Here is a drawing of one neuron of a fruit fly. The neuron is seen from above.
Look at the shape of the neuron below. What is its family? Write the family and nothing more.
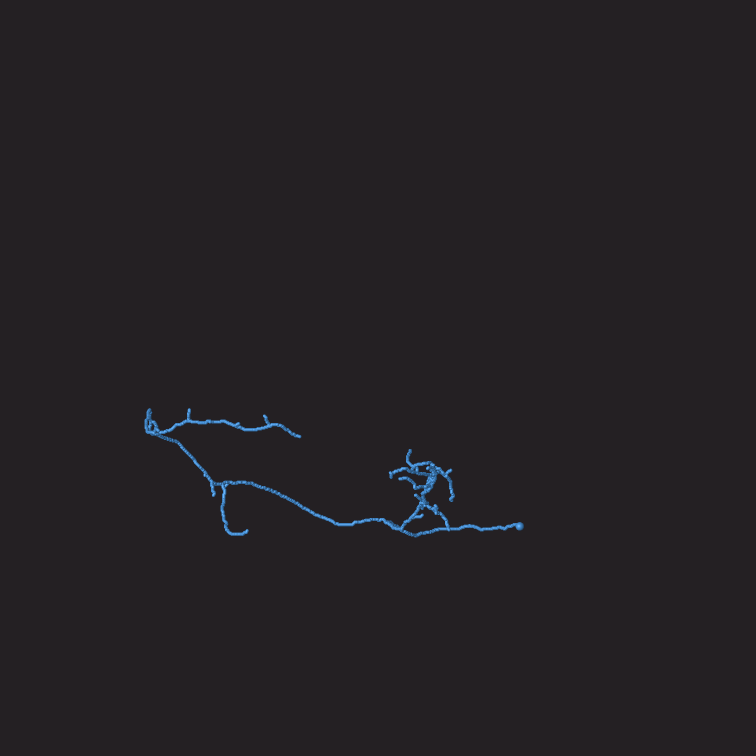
hemilineage LB19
